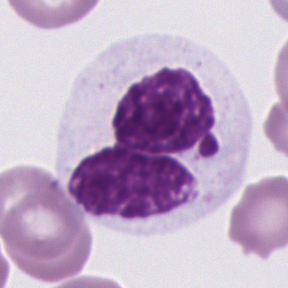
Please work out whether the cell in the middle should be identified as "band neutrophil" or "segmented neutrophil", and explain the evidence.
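Call: segmented neutrophil. Deciding point: the nucleus is made of two large lobes, one above the other.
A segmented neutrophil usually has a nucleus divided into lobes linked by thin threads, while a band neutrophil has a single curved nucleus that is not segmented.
Chromatin is dark purple and clumped, with small paler gaps. Cytoplasm is pale greyish lilac and holds fine, sparse purple granules.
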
